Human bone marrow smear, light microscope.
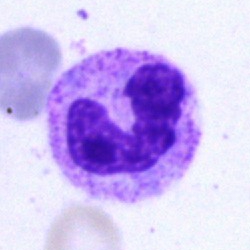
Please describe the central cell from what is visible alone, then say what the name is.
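Round, smooth outline. Nucleus a single thick curved band, not divided into separate lobes by thin strands. Chromatin dark purple, coarsely clumped. Fine violet-pink granules scattered throughout the cytoplasm. Band neutrophil.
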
